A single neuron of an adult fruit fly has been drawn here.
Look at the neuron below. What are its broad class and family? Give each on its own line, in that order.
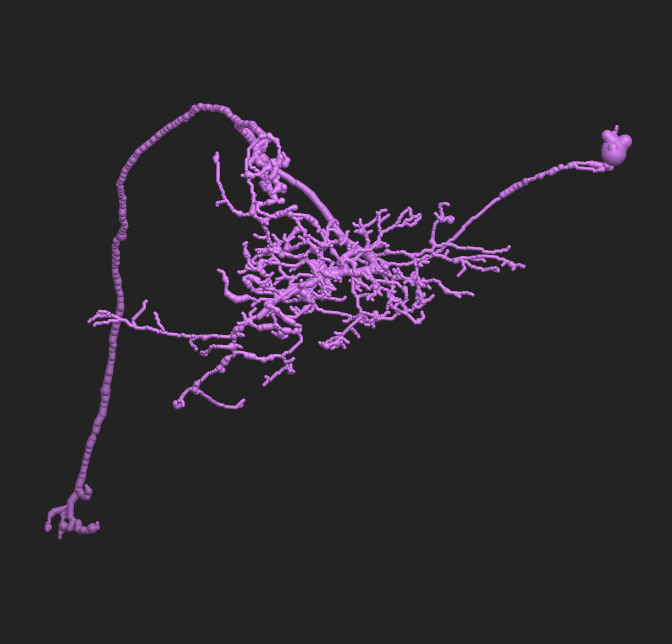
central-brain intrinsic neuron
hemilineage ALl1_ventral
